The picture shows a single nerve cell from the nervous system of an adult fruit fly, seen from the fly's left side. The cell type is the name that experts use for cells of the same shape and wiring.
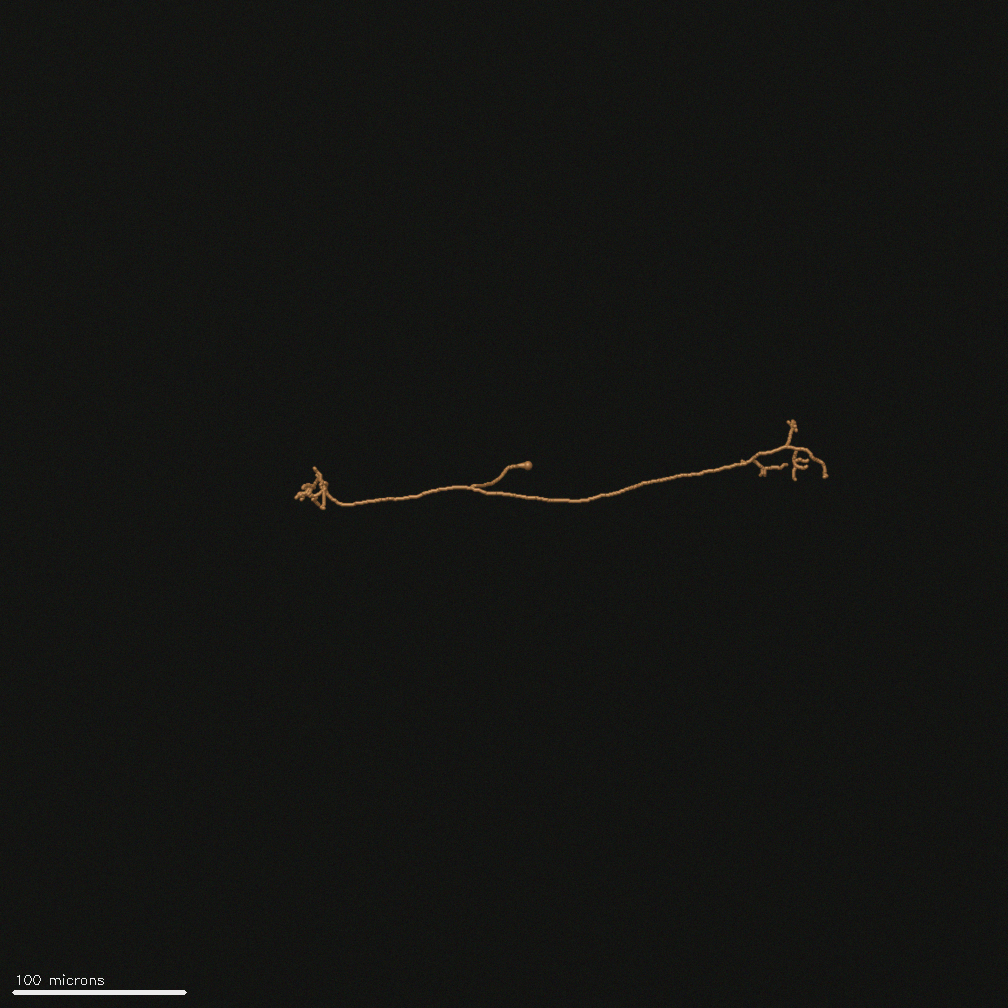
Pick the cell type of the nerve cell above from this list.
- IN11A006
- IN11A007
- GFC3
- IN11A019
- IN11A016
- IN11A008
GFC3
